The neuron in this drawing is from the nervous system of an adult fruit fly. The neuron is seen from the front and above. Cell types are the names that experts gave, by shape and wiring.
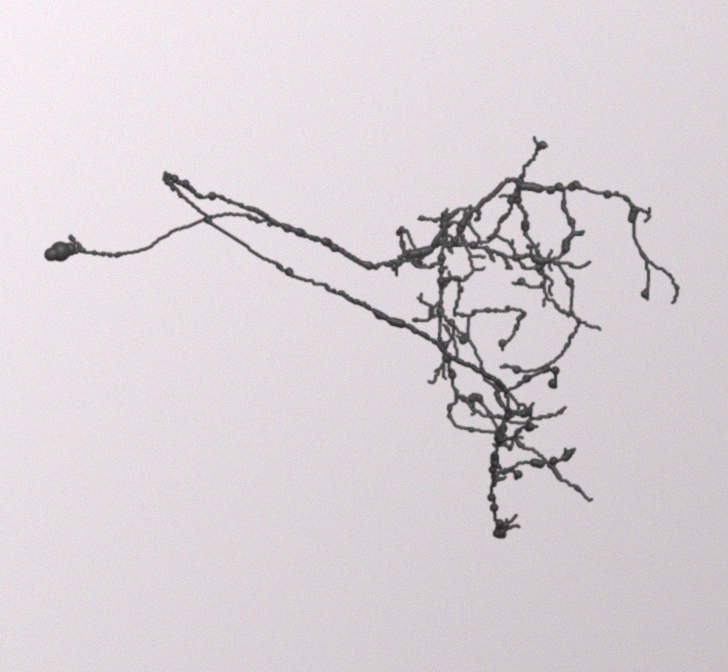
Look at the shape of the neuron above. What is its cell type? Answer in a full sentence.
The cell type is PLP038.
